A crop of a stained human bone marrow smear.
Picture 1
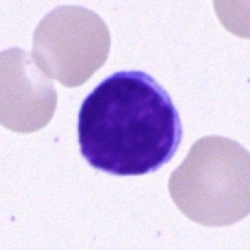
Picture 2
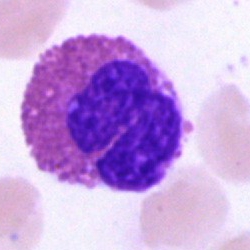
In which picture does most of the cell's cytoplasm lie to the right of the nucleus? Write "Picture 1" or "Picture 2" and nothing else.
Picture 1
